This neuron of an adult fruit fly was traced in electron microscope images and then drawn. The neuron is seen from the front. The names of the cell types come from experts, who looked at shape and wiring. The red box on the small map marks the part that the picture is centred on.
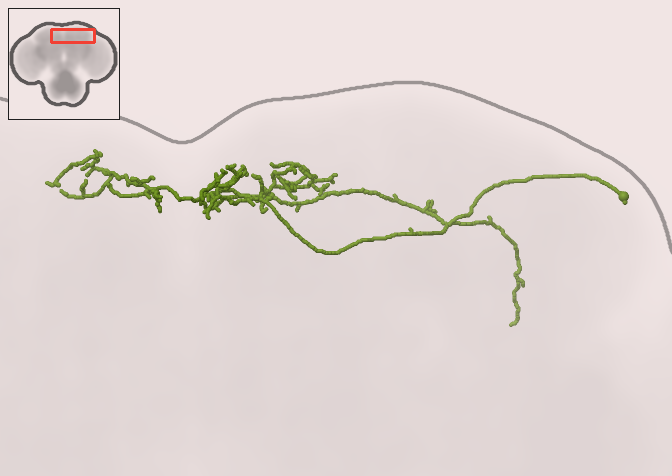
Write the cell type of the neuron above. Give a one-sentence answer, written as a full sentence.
For this neuron, the cell type is SMP219.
